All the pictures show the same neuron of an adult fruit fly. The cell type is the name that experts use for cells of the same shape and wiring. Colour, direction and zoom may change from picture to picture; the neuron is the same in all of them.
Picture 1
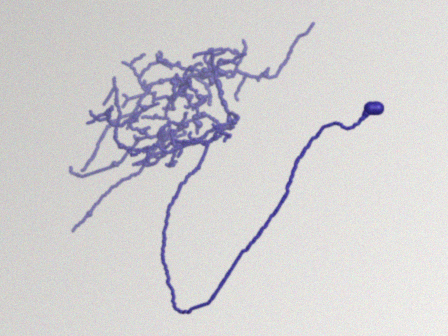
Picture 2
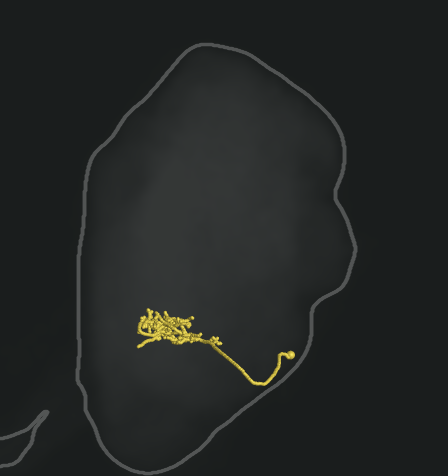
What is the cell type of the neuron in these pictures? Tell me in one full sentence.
It is as GNG634 that this neuron is typed.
